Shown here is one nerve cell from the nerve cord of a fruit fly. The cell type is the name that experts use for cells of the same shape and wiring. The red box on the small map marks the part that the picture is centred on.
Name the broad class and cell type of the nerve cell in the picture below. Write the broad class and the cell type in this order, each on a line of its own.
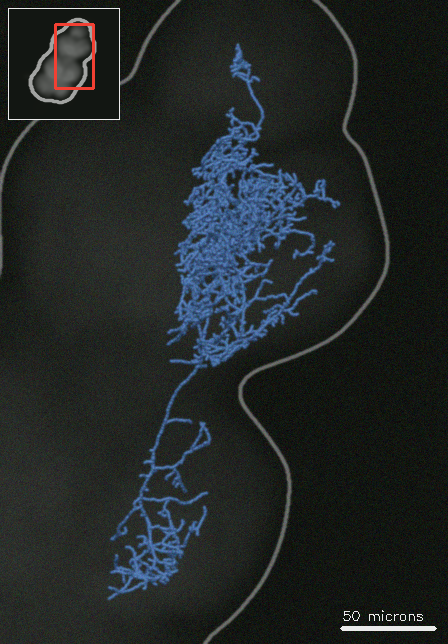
nerve-cord intrinsic neuron
INXXX114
